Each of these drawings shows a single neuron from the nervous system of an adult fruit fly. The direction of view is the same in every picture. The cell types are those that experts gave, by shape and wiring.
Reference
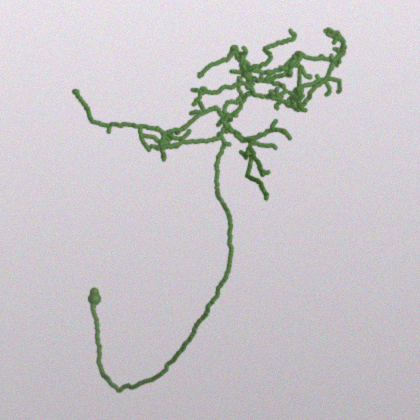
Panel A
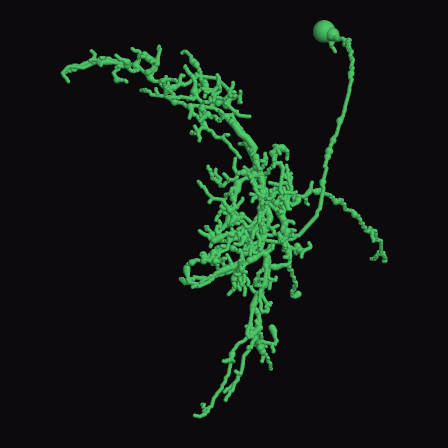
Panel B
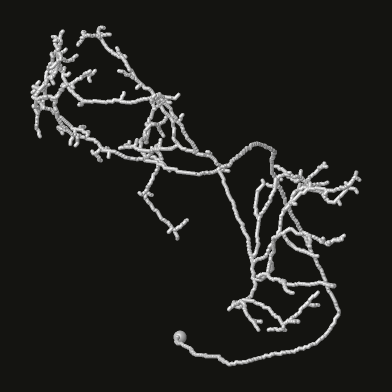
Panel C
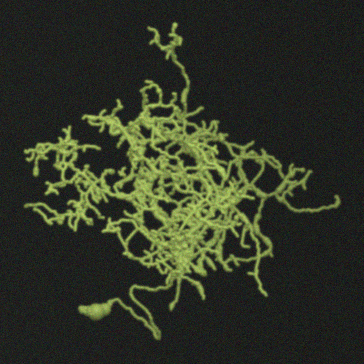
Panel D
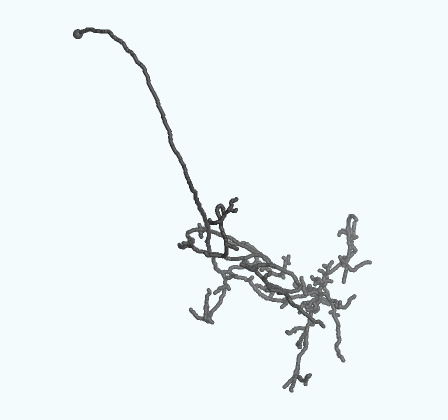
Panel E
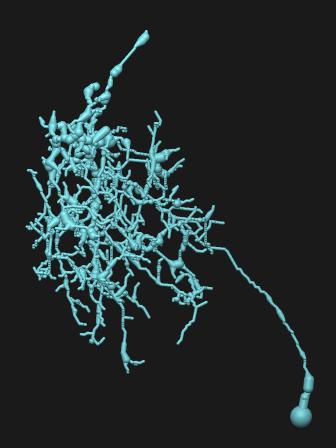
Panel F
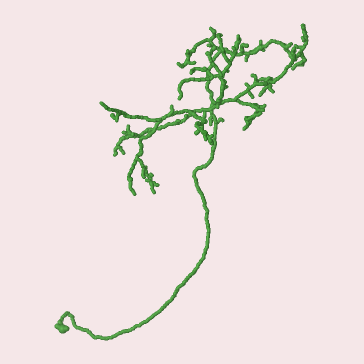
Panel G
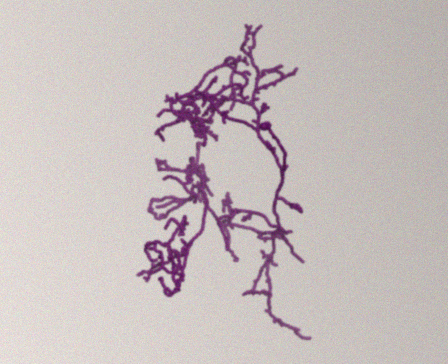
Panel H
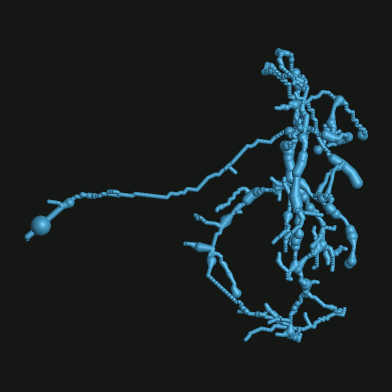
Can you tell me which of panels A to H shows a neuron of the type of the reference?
Panel F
